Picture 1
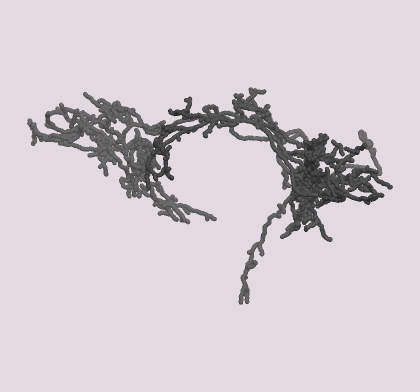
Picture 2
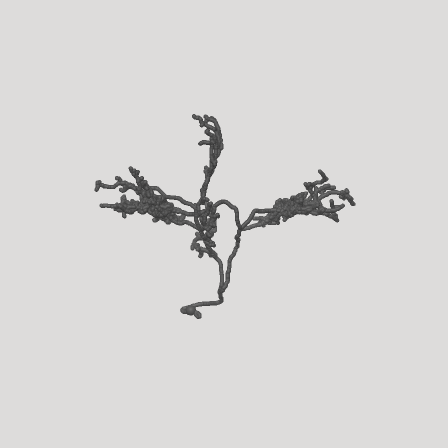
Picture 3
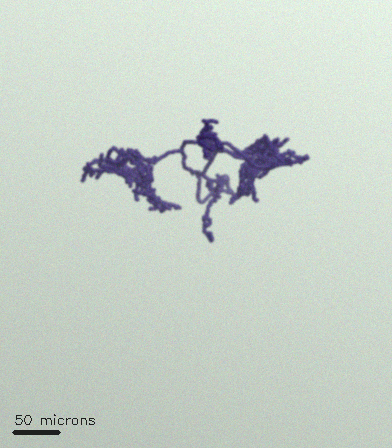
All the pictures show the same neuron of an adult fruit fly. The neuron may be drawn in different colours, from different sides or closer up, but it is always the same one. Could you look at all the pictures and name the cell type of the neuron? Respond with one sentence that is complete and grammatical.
The neuron is typed under the name CL344_a.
